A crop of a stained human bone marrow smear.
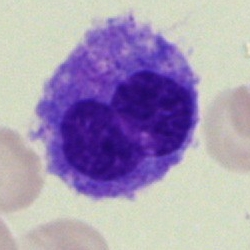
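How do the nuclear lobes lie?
The two lobes run along a line from lower left to upper right.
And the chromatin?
Dense and dark purple.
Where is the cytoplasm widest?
Above the nucleus, and it's violet with a mottled look.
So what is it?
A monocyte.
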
